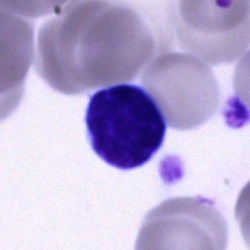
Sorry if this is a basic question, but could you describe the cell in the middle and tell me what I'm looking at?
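Round and smooth, that's the outline. The nucleus seems to fill almost the whole cell, and its chromatin is dense and dark purple. I see no granules anywhere in the cell. This is a lymphocyte.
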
